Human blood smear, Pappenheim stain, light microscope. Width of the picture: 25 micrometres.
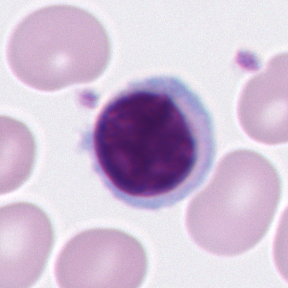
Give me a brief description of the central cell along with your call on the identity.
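First, the nucleus is round in outline and measures about 9 micrometres across. Next, its chromatin is dense and dark purple, with coarse clumping. The cytoplasm is pale blue and forms its widest band on the right side of the nucleus. Last, the outer edge of the cell is slightly irregular rather than smooth. This is a typical lymphocyte.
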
